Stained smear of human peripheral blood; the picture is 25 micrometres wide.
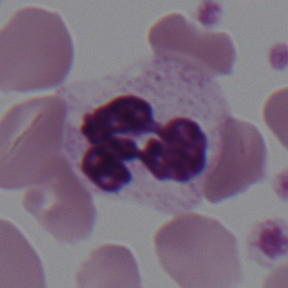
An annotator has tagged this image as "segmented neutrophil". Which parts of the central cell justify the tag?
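Let me look at the cytoplasm first: it is abundant and pale pinkish, which fits a segmented neutrophil.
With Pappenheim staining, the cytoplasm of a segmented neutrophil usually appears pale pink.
Fine lilac-pink granules are scattered throughout that cytoplasm. The chromatin, meanwhile, is dark purple and coarsely clumped. And the outline of the cell is roughly round.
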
